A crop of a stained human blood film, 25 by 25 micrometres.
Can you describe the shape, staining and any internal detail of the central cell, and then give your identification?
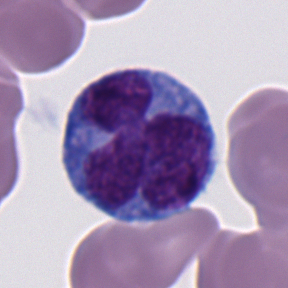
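The cell, about 14 micrometres across, has a round, smooth outline. Its nucleus fills about 70% of the cell's area; the chromatin is dark purple and coarsely mottled, and no nucleolus is visible. The cytoplasm shows only fine, faint granularity, with no coarse granules. This cell is a monocyte.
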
